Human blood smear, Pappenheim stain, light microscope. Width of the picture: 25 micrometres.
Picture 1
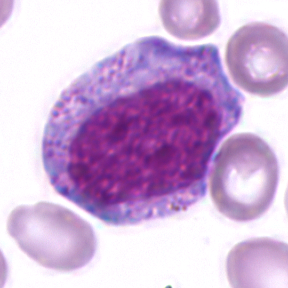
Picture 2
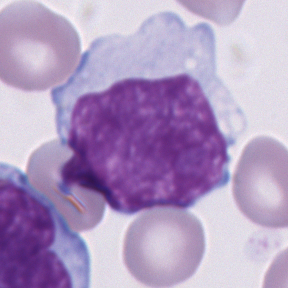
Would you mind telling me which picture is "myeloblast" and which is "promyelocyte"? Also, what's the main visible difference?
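Of the two, the first picture is the promyelocyte and the second the myeloblast. Both outlines are irregular: small bumps along the upper right edge of the first, small blunt bulges mostly along the upper edge of the second. In the cytoplasm, fine purple granules are scattered through the first, while no granules are visible in the second.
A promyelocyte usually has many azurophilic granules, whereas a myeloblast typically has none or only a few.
The first cell's nucleus is oval, with no indentation or lobes.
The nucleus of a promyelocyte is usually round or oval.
In the second, the nucleus sits in the lower part of the cell, reaches the lower border, and measures about 15 by 12 micrometres.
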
